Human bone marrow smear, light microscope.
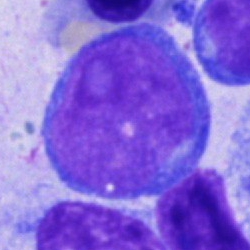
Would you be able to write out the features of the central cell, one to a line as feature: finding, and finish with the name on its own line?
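Outline: round and smooth
Chromatin: fine, evenly spread, no coarse clumps
Nucleus: small pale spot near its centre
Cytoplasm: narrow blue rim around the nucleus
Name: proerythroblast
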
